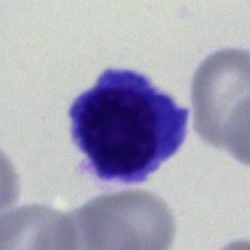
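Erythroblast, central cell. Outline irregular and knobbly, not smoothly round, with small blunt surface bulges most evident on the right. Nucleus fills nearly the entire cell. Cytoplasm without visible granules.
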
